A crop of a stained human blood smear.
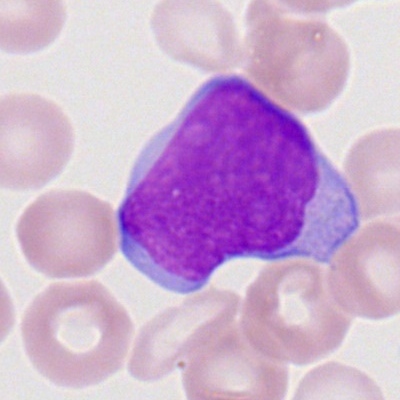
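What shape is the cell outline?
Irregular and angular rather than round.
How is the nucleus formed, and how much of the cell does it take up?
A single unlobed mass filling most of the cell.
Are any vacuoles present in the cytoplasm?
No vacuoles are seen.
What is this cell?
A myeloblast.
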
